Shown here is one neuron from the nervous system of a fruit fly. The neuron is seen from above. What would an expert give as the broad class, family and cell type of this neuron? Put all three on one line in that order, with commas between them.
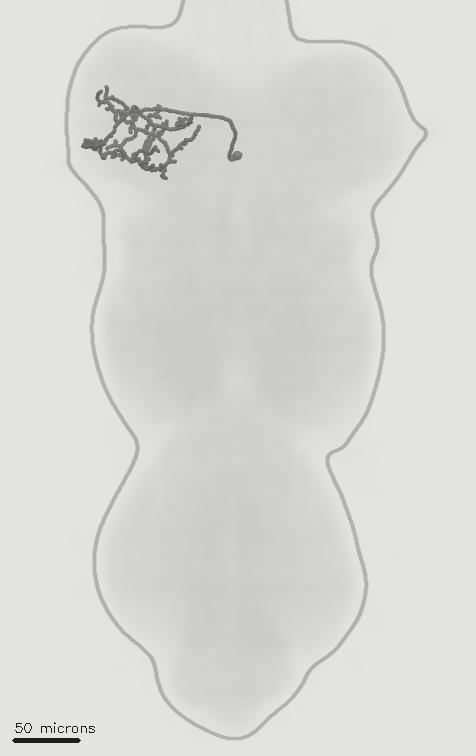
nerve-cord intrinsic neuron, hemilineage 13B, IN13B050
